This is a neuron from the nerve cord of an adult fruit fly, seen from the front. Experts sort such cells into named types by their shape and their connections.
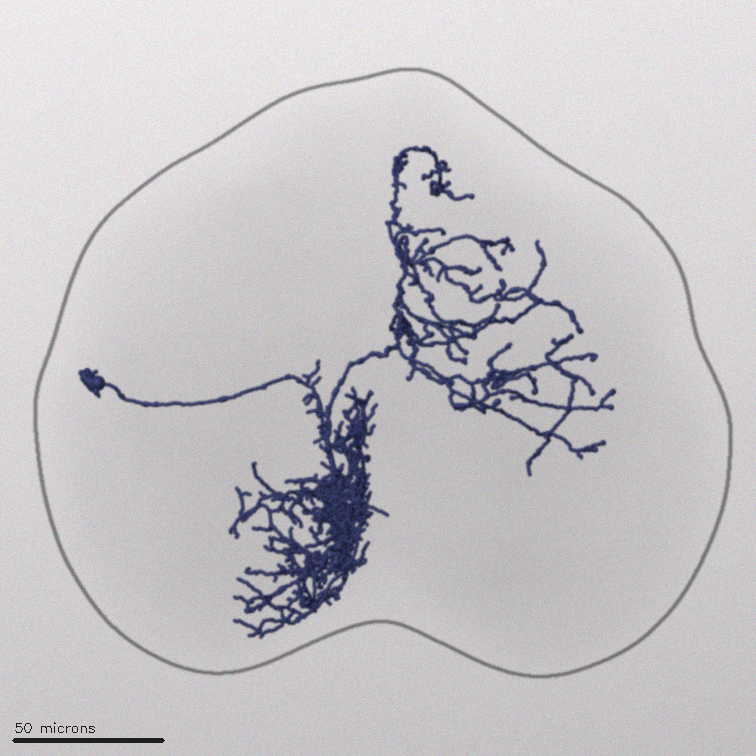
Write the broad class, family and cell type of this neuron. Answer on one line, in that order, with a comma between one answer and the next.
nerve-cord intrinsic neuron, hemilineage 18B, IN18B017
